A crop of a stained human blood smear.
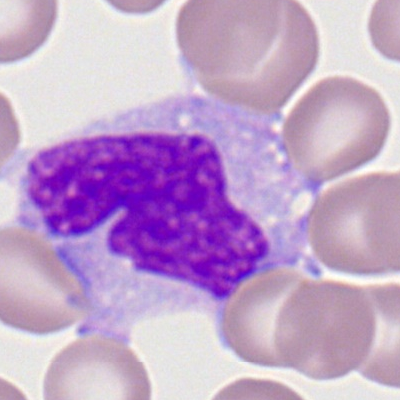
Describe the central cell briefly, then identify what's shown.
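First the nucleus: irregular, folded, with a deep notch cutting into its lower edge. The cytoplasm is a pale greyish blue-lilac, holding only fine, faint granules, none of them coarse. And the outline looks irregular, not round. So, a monocyte.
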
